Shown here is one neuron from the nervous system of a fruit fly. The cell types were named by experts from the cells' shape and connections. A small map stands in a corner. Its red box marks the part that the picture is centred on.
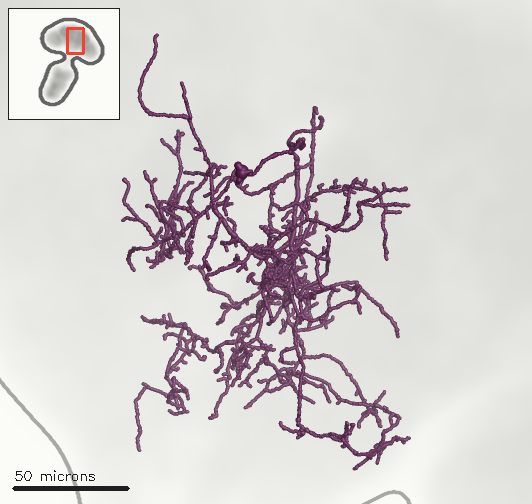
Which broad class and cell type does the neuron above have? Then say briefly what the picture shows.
This is a central-brain intrinsic neuron. It is of cell type PS164. It lies in the brain. From top to bottom in the picture it spans about 190 microns.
